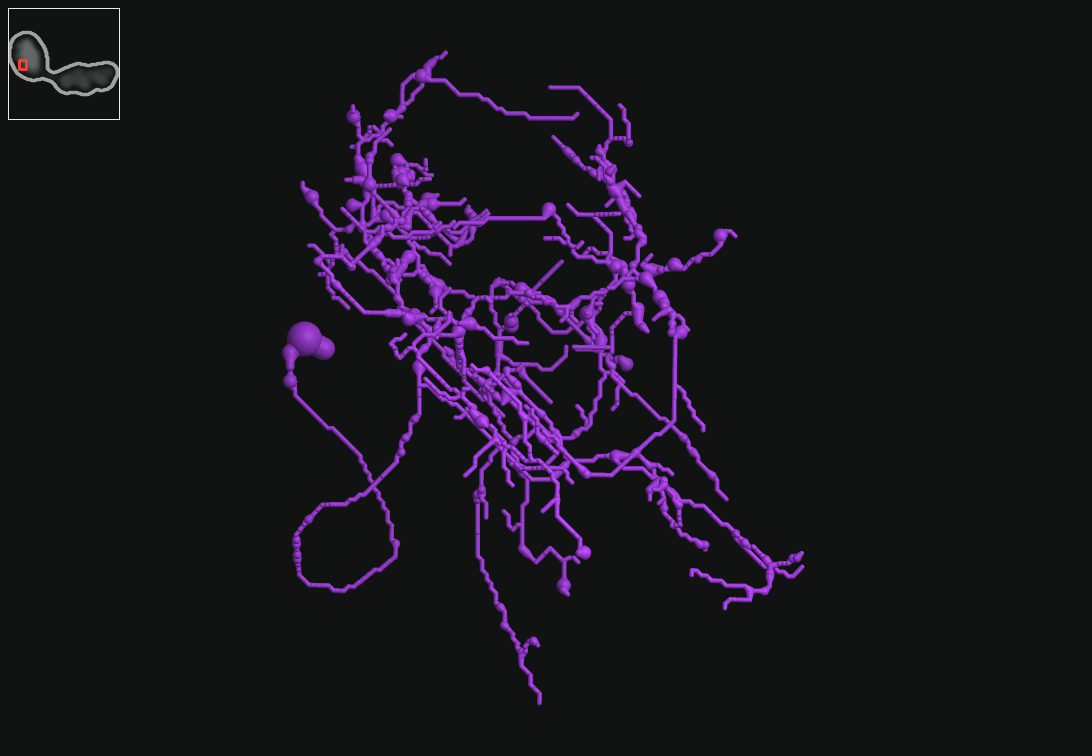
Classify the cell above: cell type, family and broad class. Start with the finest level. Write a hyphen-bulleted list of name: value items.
- cell type: GNG256
- family: hemilineage TRdm
- broad class: central-brain intrinsic neuron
